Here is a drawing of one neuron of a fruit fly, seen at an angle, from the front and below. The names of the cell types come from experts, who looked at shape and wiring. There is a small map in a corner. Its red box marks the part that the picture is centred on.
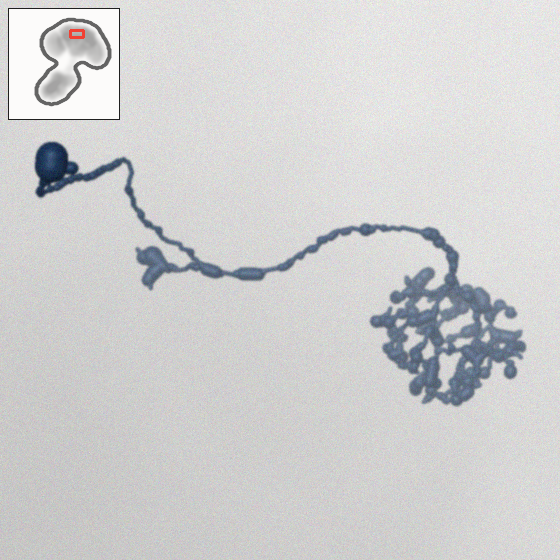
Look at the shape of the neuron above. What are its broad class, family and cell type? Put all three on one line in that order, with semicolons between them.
central-brain intrinsic neuron; hemilineage EBa1; ER3p_a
